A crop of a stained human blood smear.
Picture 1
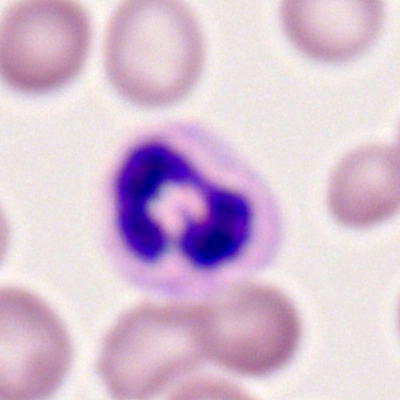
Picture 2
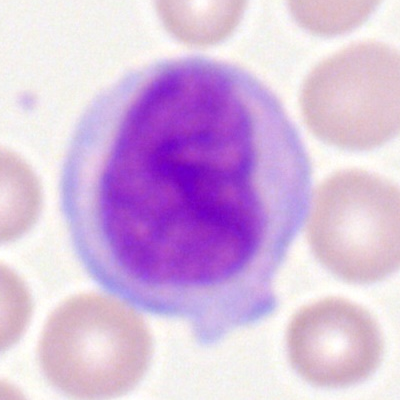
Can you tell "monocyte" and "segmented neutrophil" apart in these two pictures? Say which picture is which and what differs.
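Picture 1 is the segmented neutrophil; picture 2 is the monocyte. In picture 1 the cytoplasm is pale pink.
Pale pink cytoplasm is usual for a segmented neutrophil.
The nucleus in picture 2 fills most of the cell and is folded, with a dark twisting crease across its middle.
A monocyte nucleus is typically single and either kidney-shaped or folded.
The chromatin differs too: dark purple and coarsely clumped in picture 1, finely textured without coarse dark clumps in picture 2. Picture 1 has a roughly round, smooth outline and no visible nucleoli; picture 2 has a small rounded cytoplasmic bulge at its lower edge.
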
